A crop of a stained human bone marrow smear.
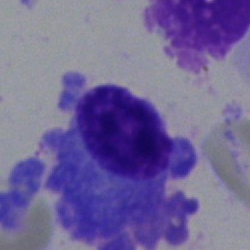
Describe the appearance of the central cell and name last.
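The chromatin comes first: dark purple, coarsely clumped, with a few paler patches. The cytoplasm is plentiful, spreading mainly below the nucleus. The outline is irregular, with many small rounded blebs along its edges. Blur softens the fine detail inside the cell. This is a plasma cell.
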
